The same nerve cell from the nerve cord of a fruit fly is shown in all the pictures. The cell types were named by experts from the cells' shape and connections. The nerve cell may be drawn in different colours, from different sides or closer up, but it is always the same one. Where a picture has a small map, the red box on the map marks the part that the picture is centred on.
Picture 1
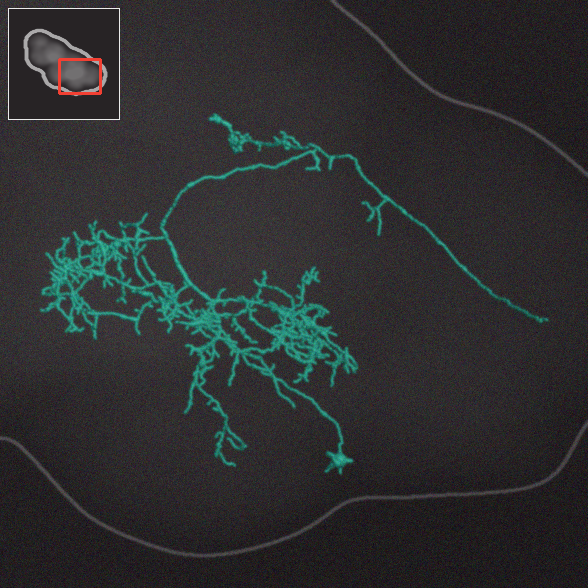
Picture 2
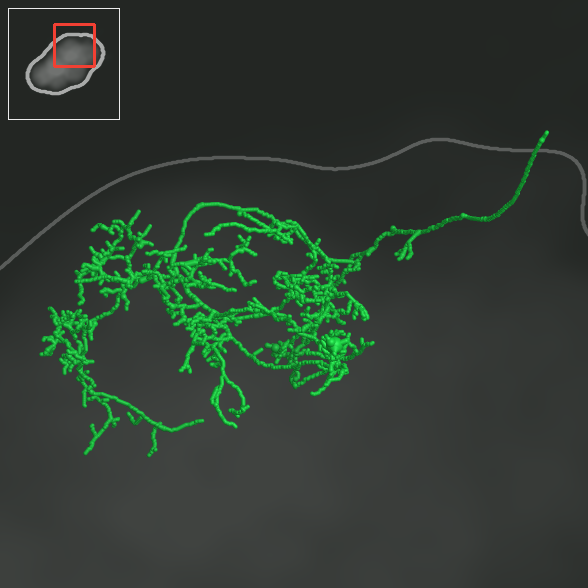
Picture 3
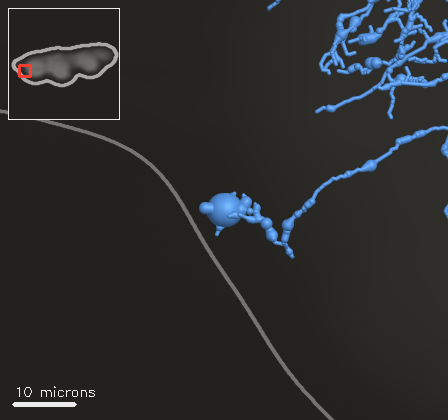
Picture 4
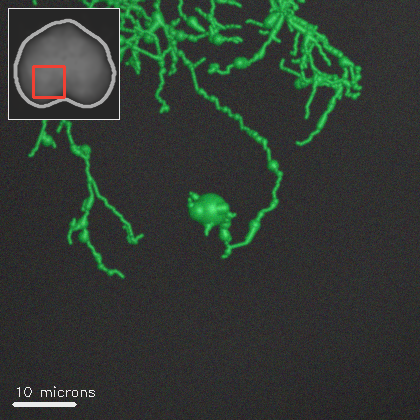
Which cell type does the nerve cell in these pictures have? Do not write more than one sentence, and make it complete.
The single nerve cell here is of type AN14B012.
